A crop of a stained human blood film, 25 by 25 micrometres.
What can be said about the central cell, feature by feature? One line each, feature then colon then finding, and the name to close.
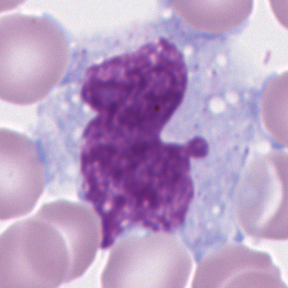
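Cytoplasm: plentiful, pale grey-blue
Nucleus: drawn out from top to bottom
Knob: small and round, jutting from the nucleus on the right
Outline: irregular, edges faint and ragged
Name: monocyte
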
